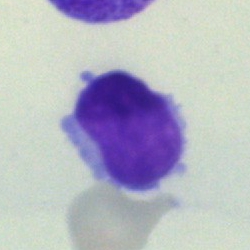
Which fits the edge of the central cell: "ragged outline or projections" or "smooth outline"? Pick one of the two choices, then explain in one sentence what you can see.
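Ragged outline or projections. The cell outline is irregular, with small knob-like bumps along its edge.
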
